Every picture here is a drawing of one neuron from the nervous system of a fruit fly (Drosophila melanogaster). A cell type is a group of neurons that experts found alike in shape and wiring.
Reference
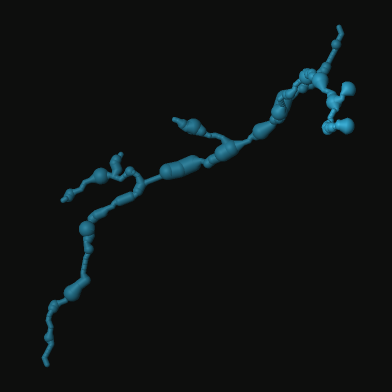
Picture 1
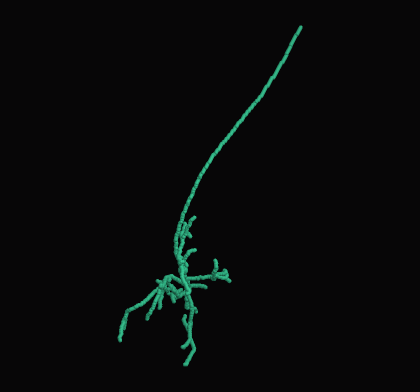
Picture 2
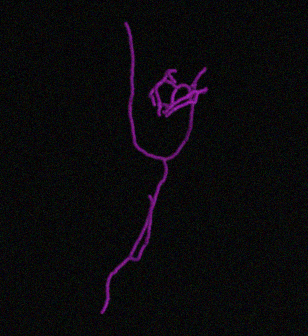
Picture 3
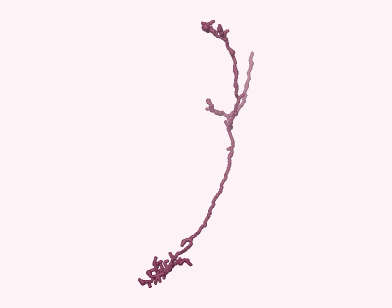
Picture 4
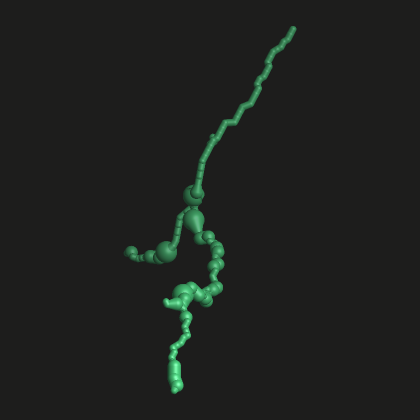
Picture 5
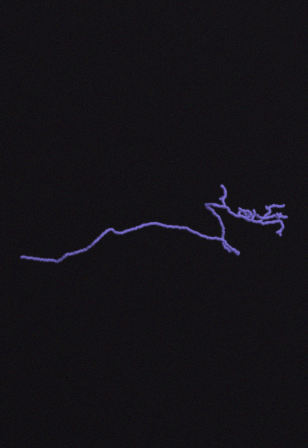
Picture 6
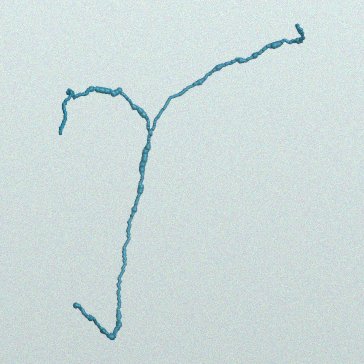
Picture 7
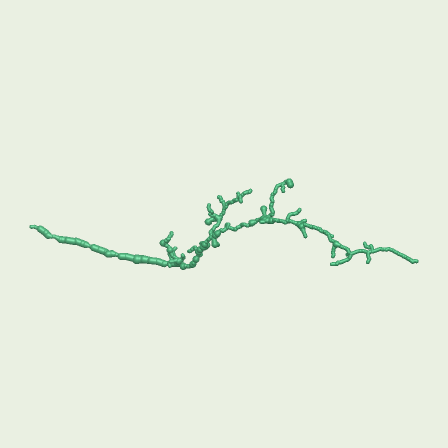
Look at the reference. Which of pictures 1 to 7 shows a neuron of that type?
Picture 4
